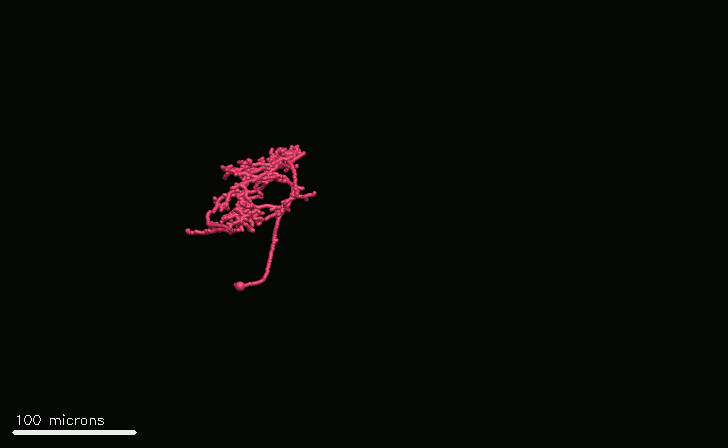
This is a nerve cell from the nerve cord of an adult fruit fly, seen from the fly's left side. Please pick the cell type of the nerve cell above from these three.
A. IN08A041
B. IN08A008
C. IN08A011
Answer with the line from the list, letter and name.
C. IN08A011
